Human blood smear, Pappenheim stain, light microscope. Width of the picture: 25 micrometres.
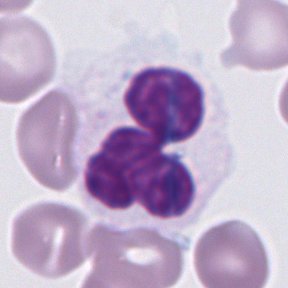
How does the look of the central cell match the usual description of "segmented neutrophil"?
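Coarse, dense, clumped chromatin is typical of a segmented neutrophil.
In this cell the chromatin is dense, dark purple and coarsely clumped, in agreement with that pattern.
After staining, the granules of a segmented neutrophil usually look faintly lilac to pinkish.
The cytoplasm here holds fine, faint, dust-like granules, and the cytoplasm itself is pale lilac-pink rather than blue. The outline is roughly round and faint, with no distinct projections.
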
